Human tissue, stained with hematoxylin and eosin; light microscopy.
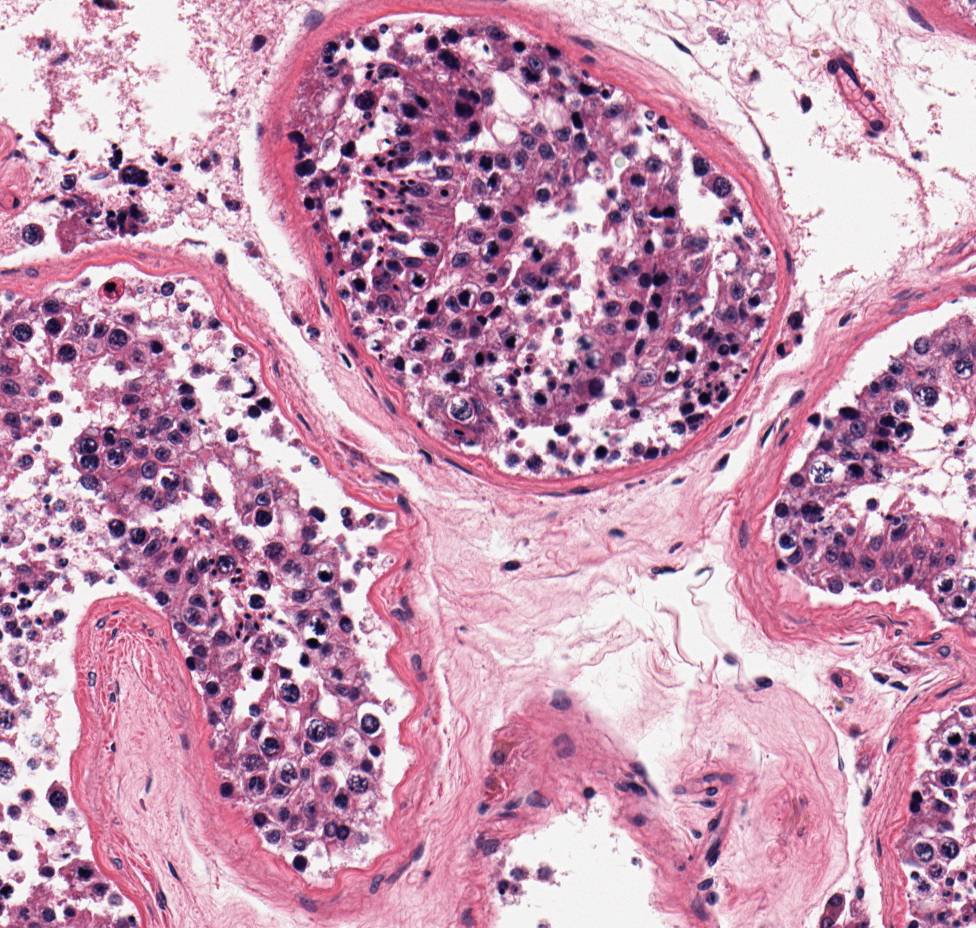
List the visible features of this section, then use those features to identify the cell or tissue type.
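Several tubules appear in cross-section, separated by interstitial tissue; one round tubule at top centre is seen whole. A thick, wavy, deep-pink collagenous wall with flattened spindle-shaped nuclei bounds each tubule. Rounded cells of differing sizes pack the tubules, many with small, dark, condensed nuclei. They lie loose and disorderly, leaving irregular clear spaces rather than an open central lumen. The tissue is testis.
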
